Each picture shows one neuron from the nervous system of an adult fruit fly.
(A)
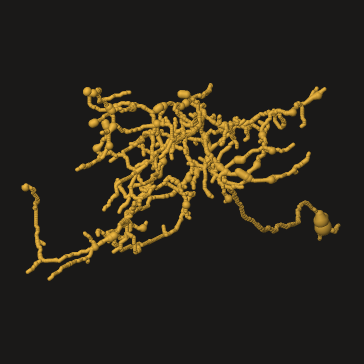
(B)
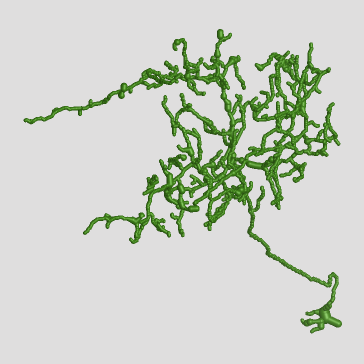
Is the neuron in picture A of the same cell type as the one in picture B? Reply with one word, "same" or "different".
different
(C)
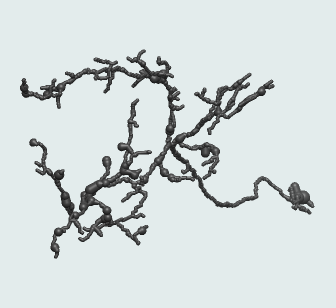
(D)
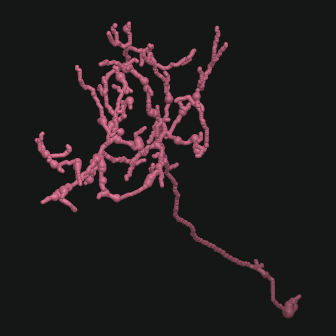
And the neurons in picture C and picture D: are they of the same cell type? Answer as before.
same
